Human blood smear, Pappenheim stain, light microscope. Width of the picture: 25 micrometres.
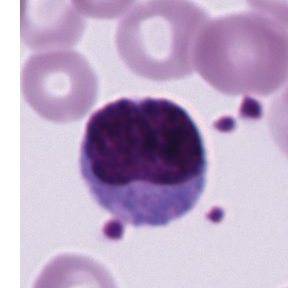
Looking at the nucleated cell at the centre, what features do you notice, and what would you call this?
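A shallow notch marks the middle of the upper border of the nucleus, which lies toward the top of the cell and fills about 60% of its area. Below the nucleus, pale blue-violet cytoplasm forms a crescent containing fine violet granules. The cell is a monocyte.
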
